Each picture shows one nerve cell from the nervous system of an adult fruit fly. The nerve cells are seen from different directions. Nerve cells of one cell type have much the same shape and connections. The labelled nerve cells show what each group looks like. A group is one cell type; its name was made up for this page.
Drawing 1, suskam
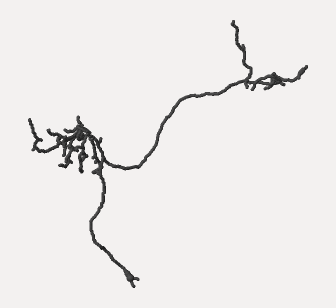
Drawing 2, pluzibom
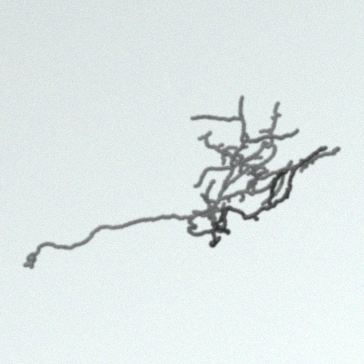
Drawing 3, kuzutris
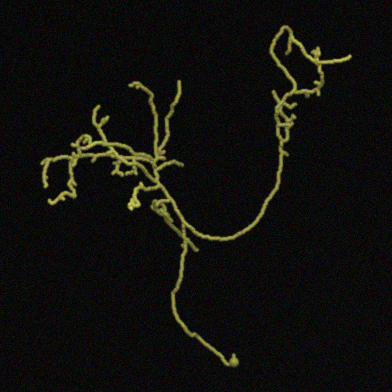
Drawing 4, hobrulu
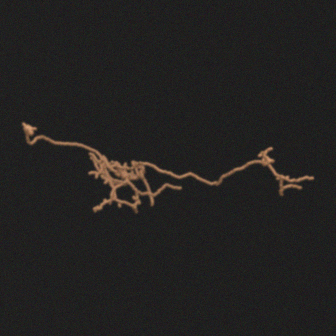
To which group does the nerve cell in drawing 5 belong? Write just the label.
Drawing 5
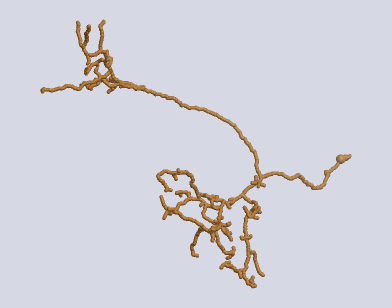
kuzutris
